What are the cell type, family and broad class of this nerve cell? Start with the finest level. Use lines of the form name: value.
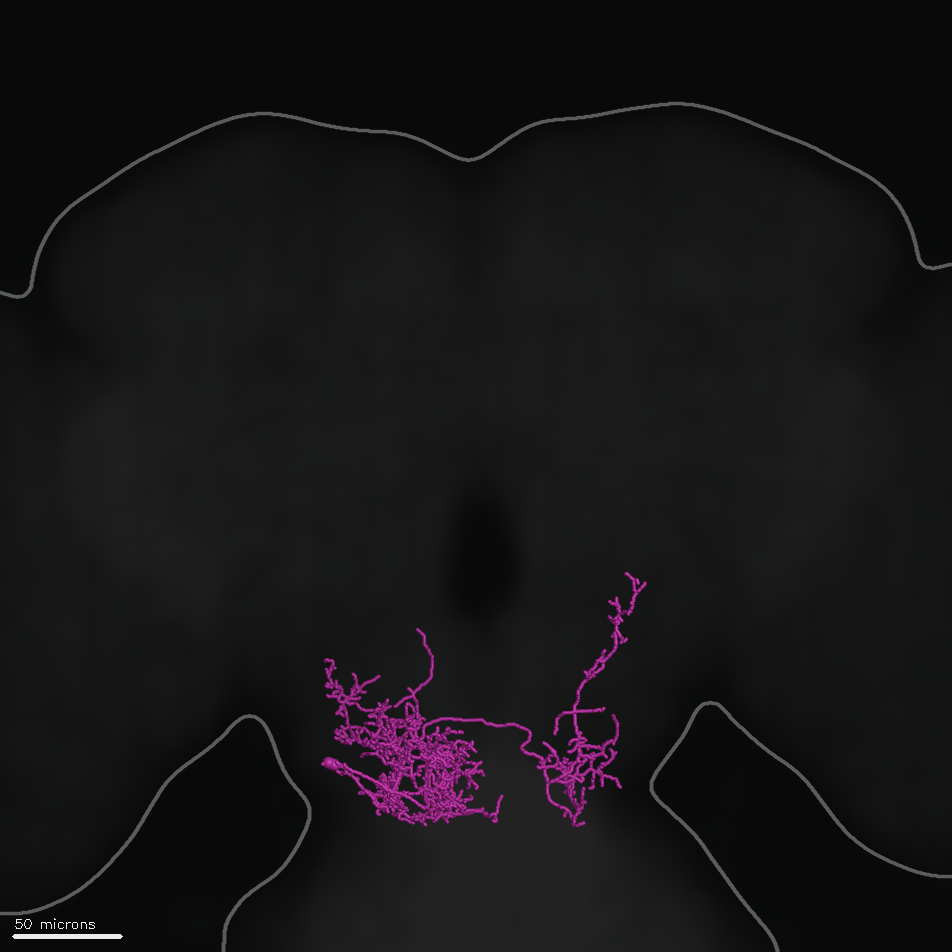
cell type: GNG149
family: hemilineage MX3
broad class: central-brain intrinsic neuron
